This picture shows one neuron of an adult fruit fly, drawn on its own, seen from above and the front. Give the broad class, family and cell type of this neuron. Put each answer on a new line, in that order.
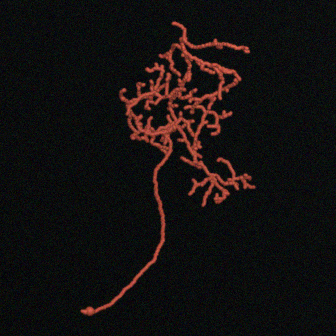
central-brain intrinsic neuron
hemilineage WEDa2
WED024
